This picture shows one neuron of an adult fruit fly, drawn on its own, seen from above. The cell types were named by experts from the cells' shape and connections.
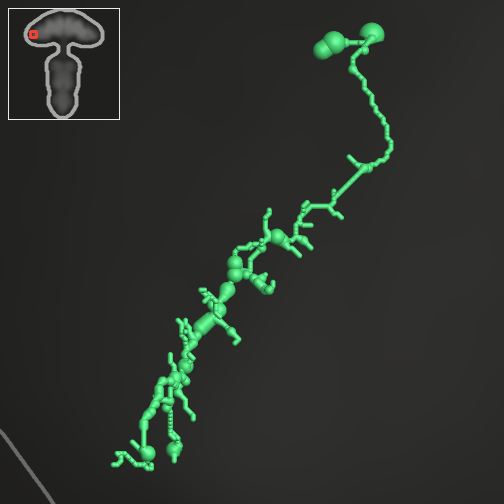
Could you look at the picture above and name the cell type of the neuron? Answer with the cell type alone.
Dm3b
